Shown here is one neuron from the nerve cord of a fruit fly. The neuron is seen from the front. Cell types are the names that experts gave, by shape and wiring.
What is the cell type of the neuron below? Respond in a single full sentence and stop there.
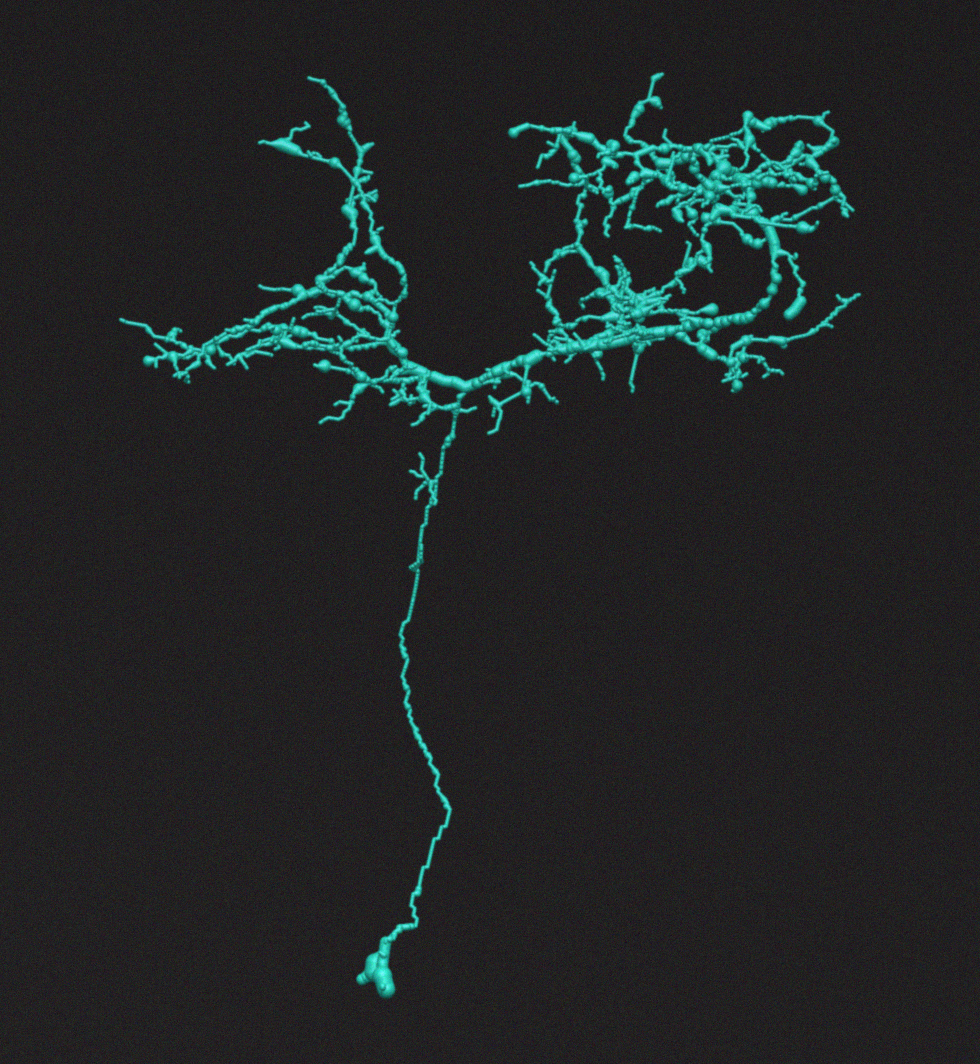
For this neuron, the cell type is IN06B055.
